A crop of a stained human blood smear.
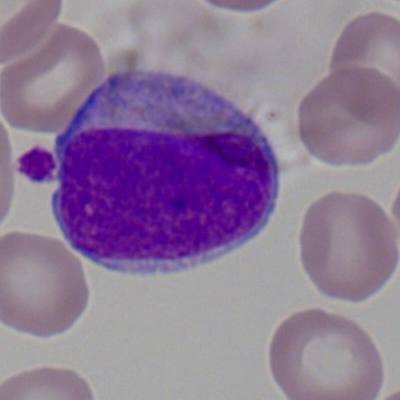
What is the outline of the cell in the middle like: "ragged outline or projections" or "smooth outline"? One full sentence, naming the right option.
In outline, this cell is smooth rather than rough.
